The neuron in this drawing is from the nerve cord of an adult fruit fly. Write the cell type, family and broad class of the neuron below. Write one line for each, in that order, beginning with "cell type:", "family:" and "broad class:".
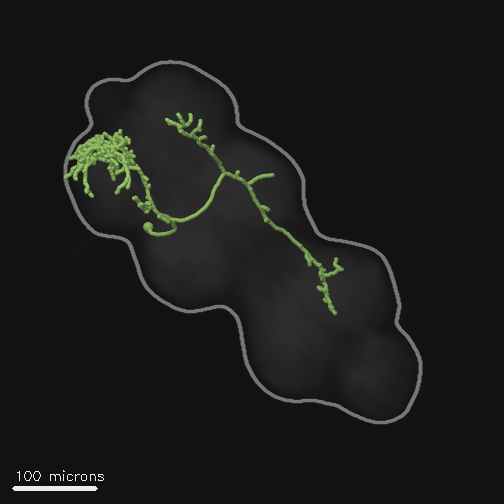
cell type: IN08B042
family: hemilineage 08B
broad class: nerve-cord intrinsic neuron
